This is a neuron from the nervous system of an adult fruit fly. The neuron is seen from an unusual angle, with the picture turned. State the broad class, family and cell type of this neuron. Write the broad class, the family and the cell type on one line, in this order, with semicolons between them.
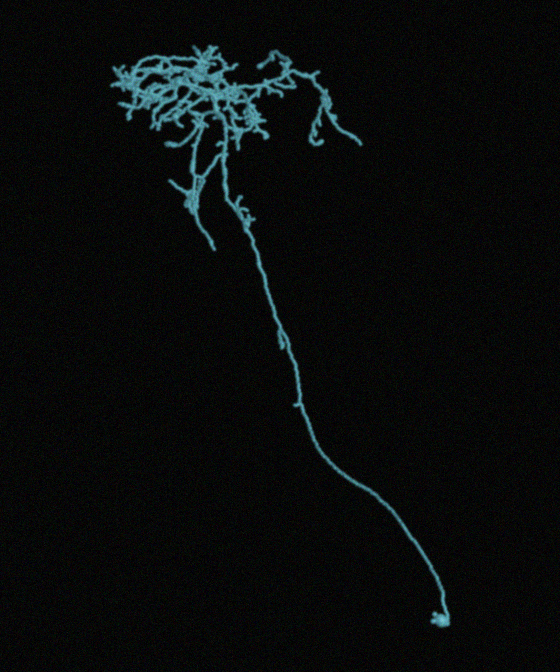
nerve-cord intrinsic neuron; hemilineage 06B; IN06B066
